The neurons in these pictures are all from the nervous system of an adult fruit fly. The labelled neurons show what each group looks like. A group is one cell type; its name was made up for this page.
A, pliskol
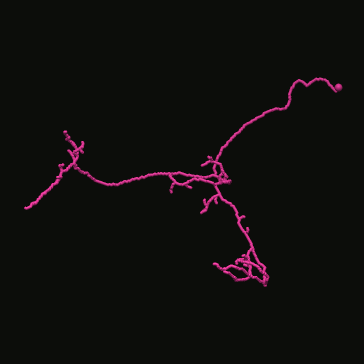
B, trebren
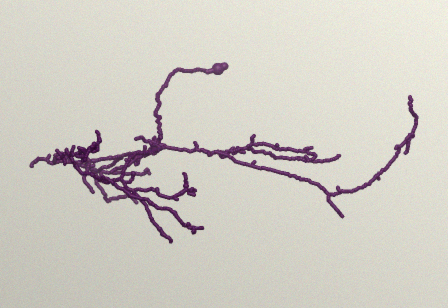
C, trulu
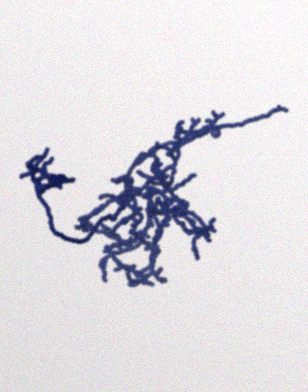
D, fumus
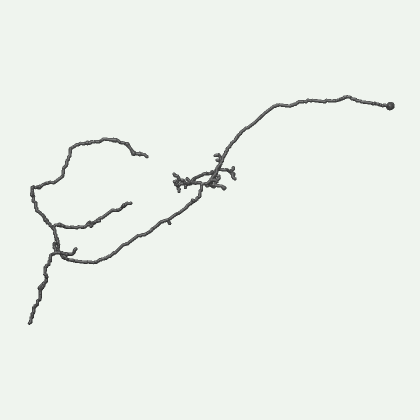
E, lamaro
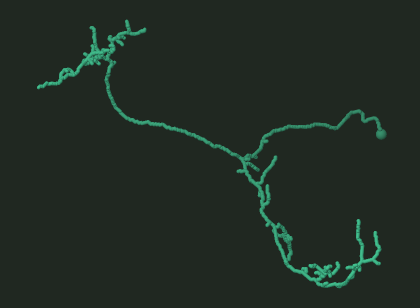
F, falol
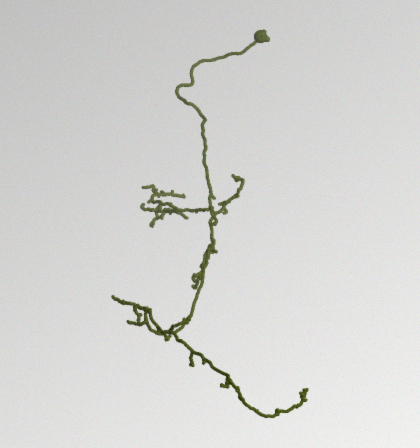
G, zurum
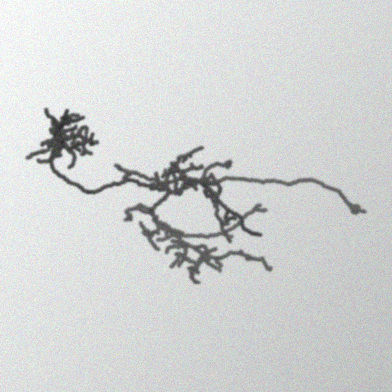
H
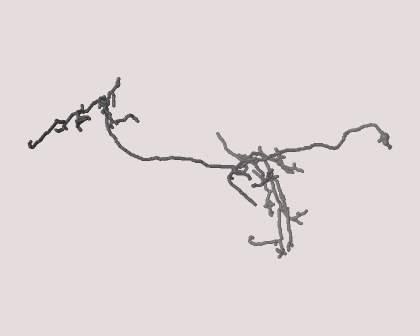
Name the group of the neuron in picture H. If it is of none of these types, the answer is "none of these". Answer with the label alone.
falol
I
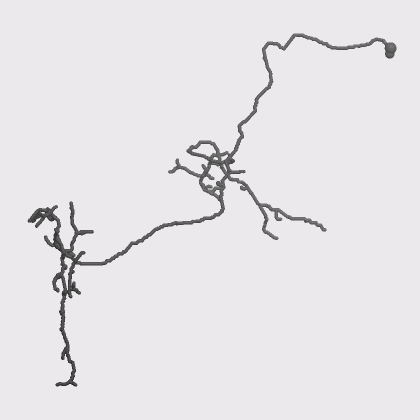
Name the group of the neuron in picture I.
fumus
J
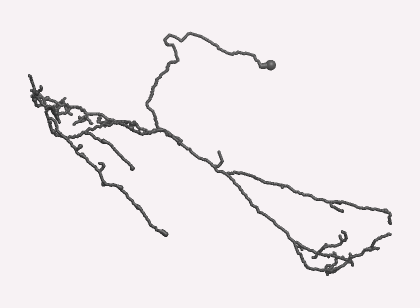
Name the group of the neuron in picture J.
trebren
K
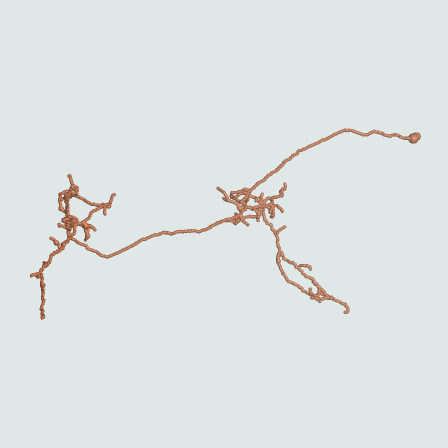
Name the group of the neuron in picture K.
fumus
